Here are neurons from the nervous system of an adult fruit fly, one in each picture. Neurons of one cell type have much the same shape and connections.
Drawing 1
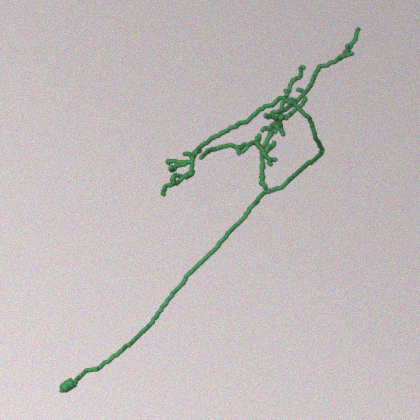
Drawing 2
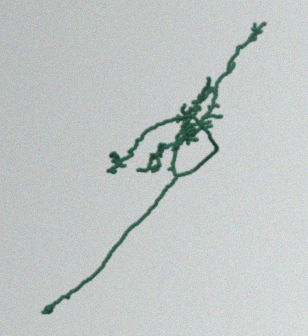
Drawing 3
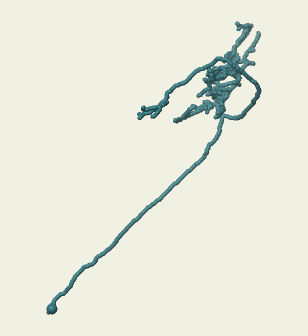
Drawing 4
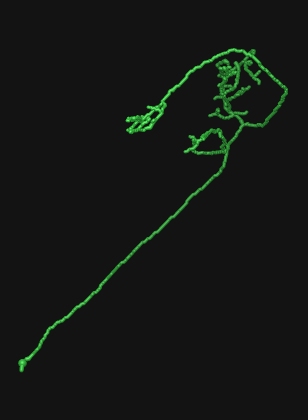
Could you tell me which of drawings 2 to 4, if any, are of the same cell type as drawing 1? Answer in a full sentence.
Drawing 2, drawing 3 and drawing 4 are of the same cell type.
